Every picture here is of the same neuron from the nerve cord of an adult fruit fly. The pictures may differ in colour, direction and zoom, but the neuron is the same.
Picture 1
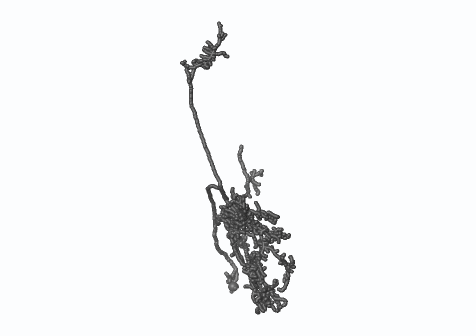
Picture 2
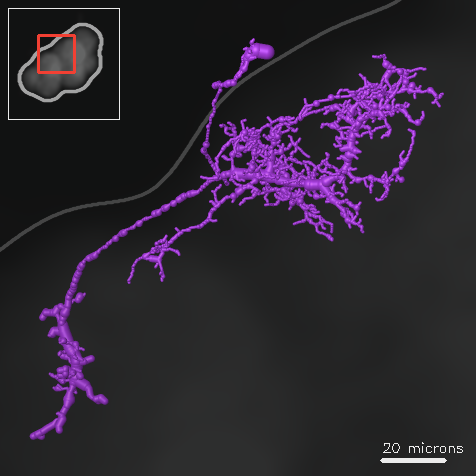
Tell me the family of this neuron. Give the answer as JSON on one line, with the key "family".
{"family": "hemilineage 11B"}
